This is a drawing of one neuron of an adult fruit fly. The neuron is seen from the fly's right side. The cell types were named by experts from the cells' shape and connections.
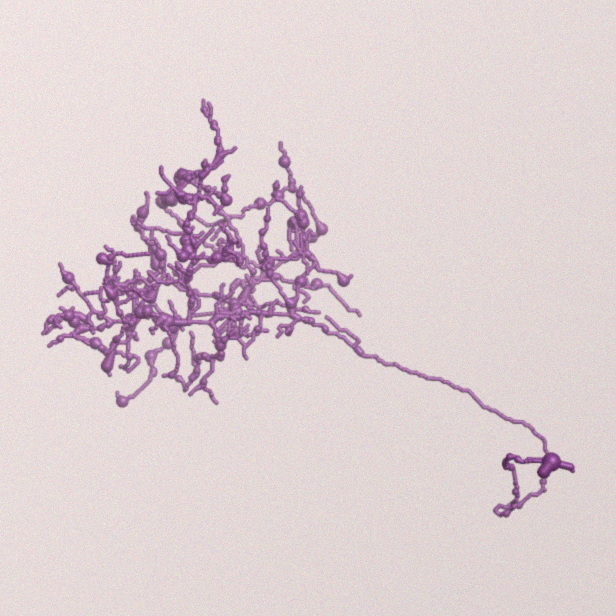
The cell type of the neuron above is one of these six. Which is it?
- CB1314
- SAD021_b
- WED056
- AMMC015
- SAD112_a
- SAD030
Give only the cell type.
WED056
